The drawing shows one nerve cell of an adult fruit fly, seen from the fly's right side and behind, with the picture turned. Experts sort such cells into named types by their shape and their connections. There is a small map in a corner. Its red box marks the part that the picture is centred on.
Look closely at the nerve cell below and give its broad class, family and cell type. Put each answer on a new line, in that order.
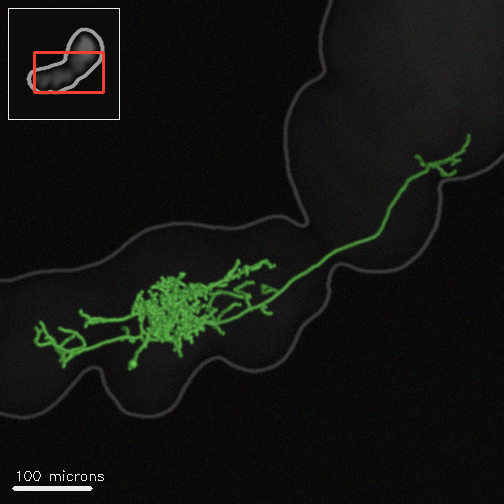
ascending neuron
hemilineage 12B
AN12B008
